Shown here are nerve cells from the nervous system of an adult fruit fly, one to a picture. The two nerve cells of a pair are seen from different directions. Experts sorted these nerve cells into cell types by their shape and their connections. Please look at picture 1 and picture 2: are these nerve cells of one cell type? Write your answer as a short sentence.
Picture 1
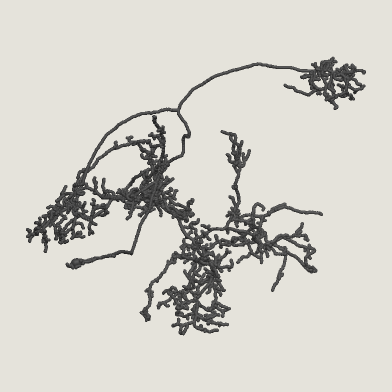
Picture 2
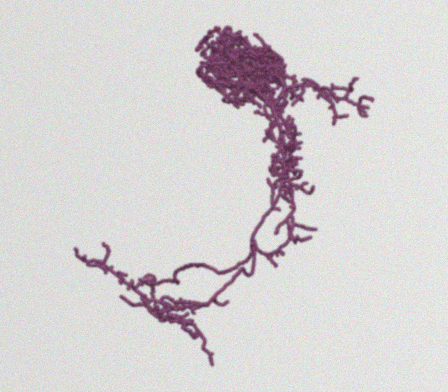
They are of different cell types.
